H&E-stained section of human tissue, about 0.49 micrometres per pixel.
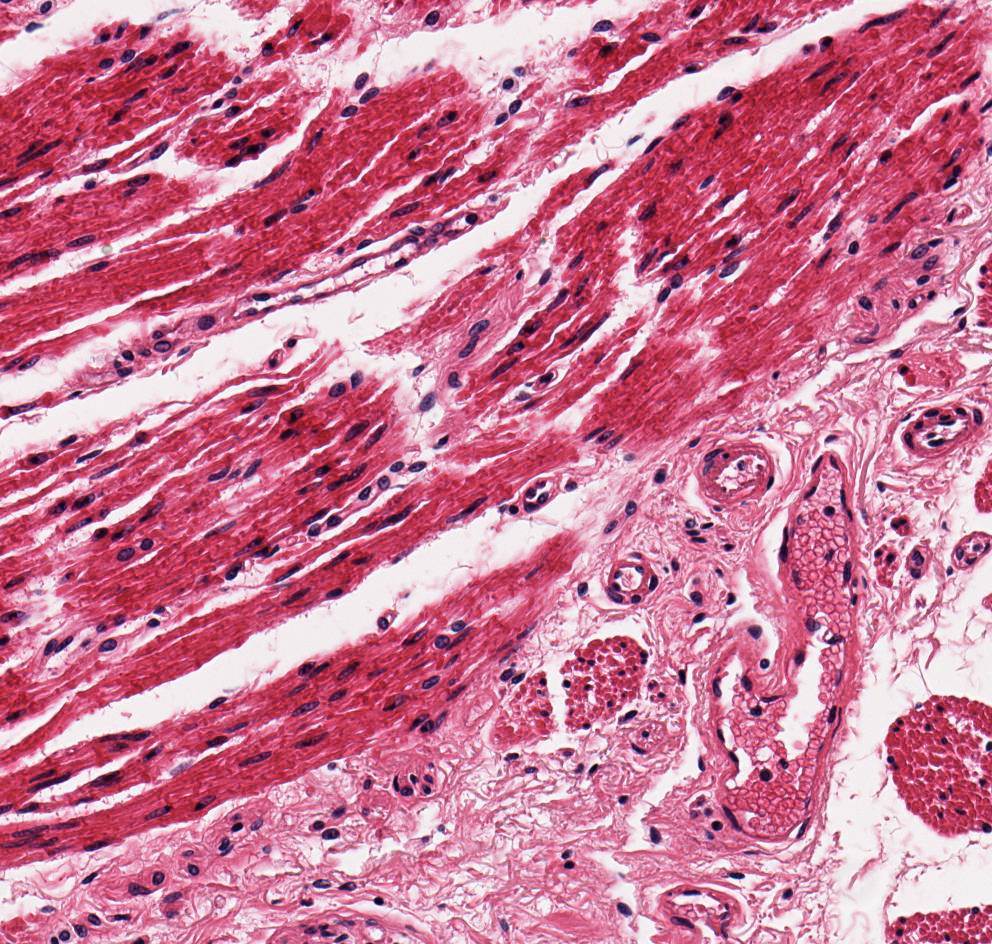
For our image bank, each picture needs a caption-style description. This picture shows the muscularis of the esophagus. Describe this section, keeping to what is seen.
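Smooth muscle bundles take up the upper left and centre, and loose connective tissue sits in the lower right. The bundles run on a diagonal, from lower left toward upper right. Look at the smooth muscle nuclei: elongated, cigar-shaped, lying along the length of the bundles. And the cytoplasm stains a deep red with eosin.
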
